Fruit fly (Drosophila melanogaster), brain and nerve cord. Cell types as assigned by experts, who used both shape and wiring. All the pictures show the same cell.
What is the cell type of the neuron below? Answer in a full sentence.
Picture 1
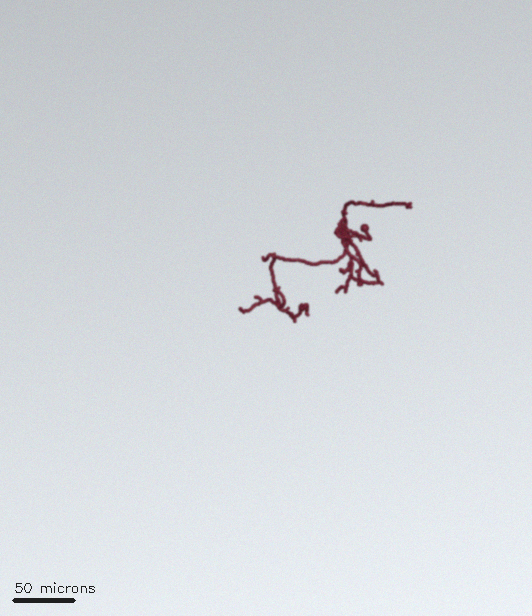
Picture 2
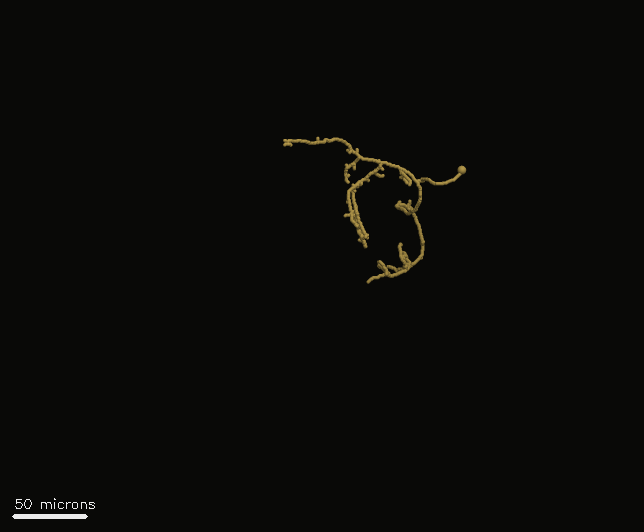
The cell type is CL302.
